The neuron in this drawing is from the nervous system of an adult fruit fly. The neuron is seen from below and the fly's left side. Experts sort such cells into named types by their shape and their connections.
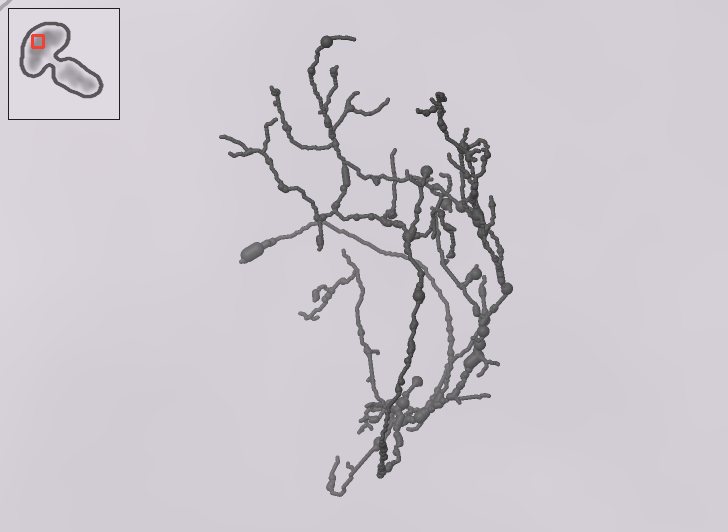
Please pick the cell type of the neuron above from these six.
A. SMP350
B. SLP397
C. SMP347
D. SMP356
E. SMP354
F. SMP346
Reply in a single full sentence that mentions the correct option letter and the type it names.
Option A lists SMP350, and that is the cell type of the neuron.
